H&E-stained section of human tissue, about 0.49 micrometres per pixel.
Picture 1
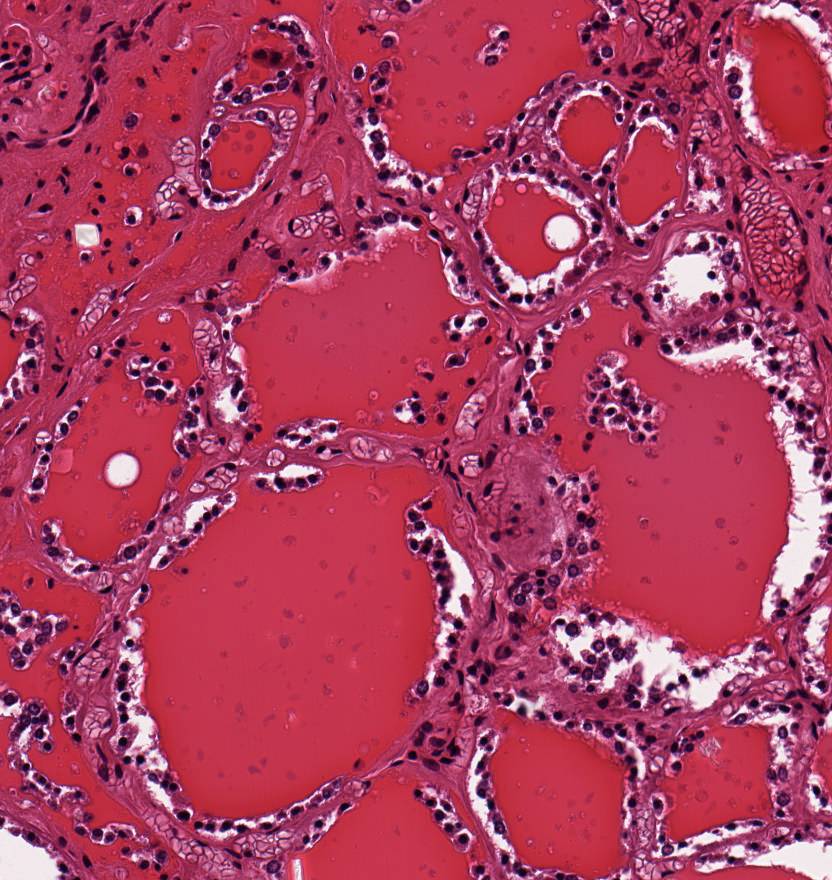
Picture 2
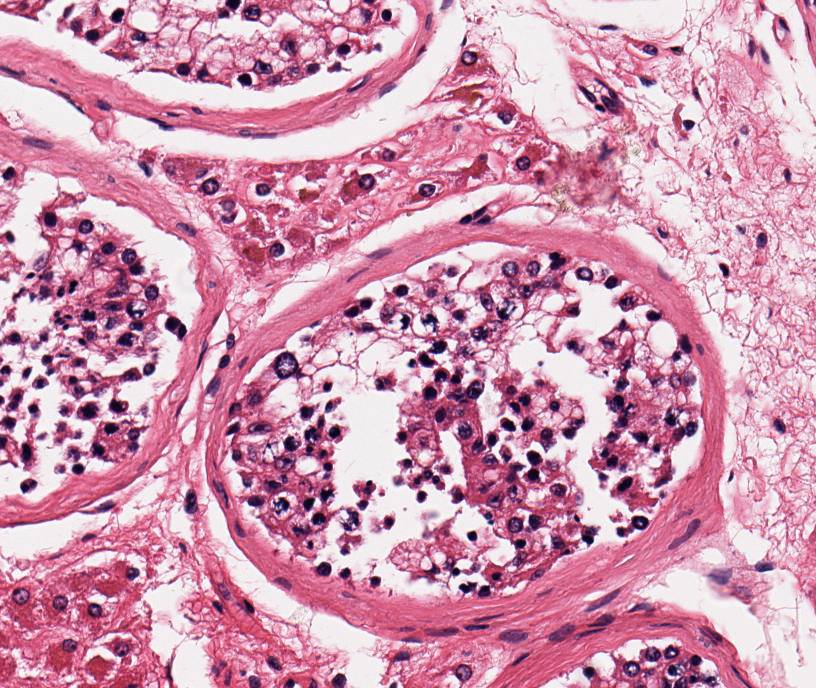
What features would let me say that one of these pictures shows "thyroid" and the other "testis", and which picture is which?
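That's thyroid in picture 1 and testis in picture 2. The thyroid is mostly rounded to irregular spaces of widely varying size, filled with homogeneous, bright pink-red material and divided by thin partitions of cells and stroma. They're lined mostly by a single layer of flattened to cuboidal cells with small, round, dark nuclei. Small nests of cells with clear cytoplasm and sharp borders sit in the partitions, clearest at upper right. The testis shows rounded tubules cut across, the largest and most complete in the centre, its middle partly empty with clear white spaces among the cells. Some interstitial cells hold golden-brown pigment in their cytoplasm.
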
